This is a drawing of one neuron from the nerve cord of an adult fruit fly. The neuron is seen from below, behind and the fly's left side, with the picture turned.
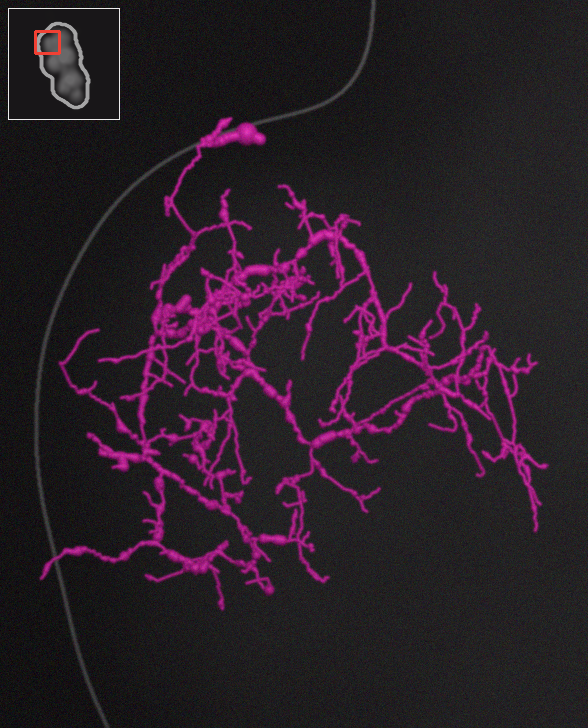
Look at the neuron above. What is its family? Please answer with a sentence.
The family is hemilineage 13A.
